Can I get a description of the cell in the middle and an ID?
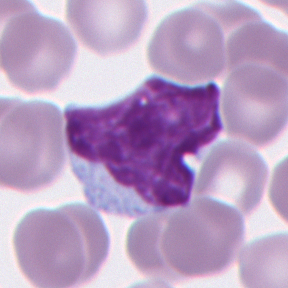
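Nucleus fills most of the cell and has a sharp notch on its right side. Chromatin dark purple, coarsely clumped. Cytoplasm pale blue. This is a typical lymphocyte.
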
